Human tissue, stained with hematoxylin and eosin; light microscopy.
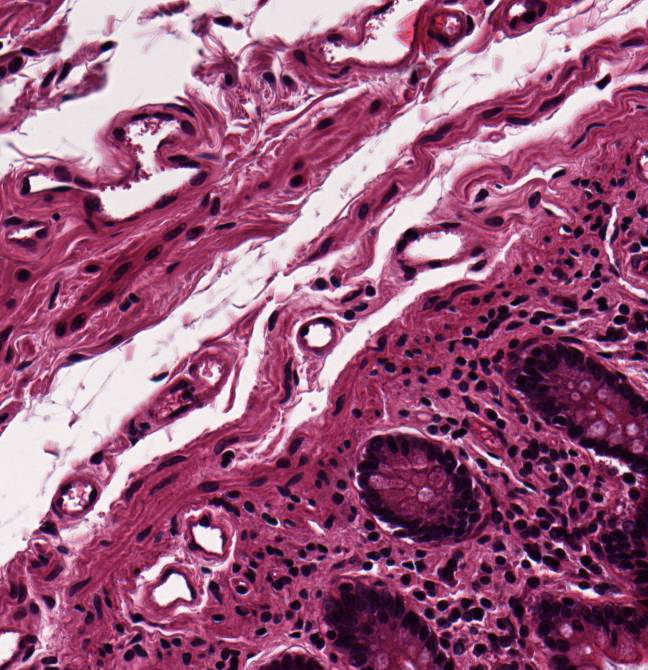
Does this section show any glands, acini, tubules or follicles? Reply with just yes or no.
Yes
